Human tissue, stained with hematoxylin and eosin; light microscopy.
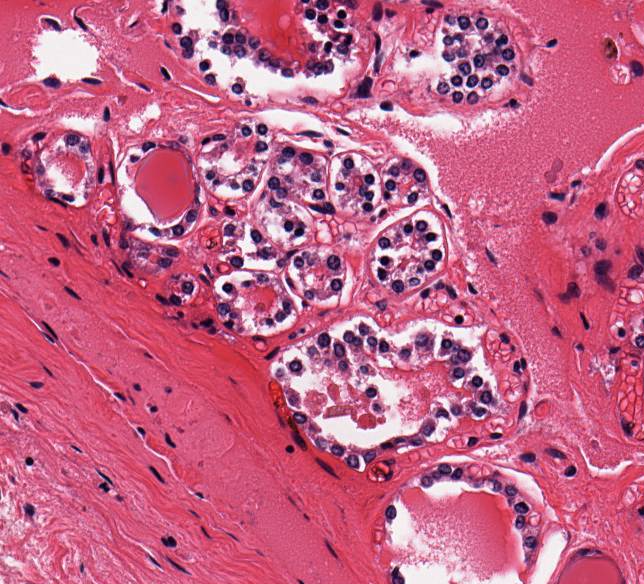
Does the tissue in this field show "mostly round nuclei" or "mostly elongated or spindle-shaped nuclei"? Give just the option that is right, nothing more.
Mostly round nuclei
